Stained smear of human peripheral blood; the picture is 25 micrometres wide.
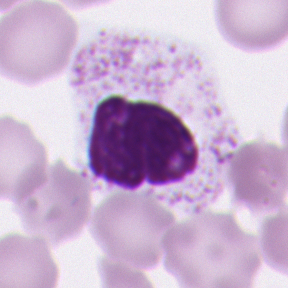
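Segmented neutrophil in the middle of this peripheral blood smear. Its outline is roughly round, with a faint, granular edge. A single vertical cleft splits the nucleus into two lobes, and the nucleus sits in the lower half of the cell. You won't find any nucleoli in it.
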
